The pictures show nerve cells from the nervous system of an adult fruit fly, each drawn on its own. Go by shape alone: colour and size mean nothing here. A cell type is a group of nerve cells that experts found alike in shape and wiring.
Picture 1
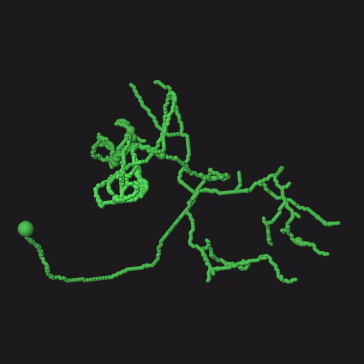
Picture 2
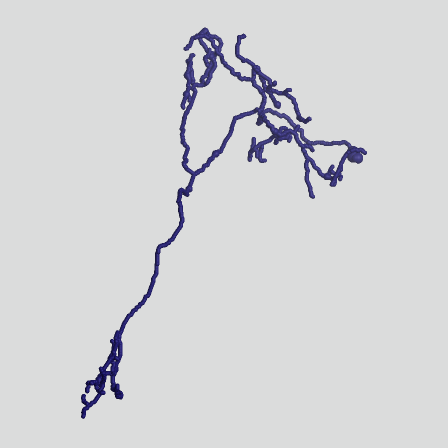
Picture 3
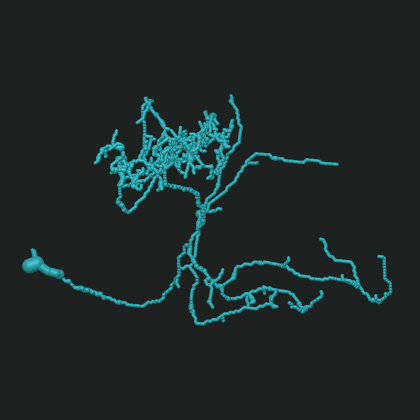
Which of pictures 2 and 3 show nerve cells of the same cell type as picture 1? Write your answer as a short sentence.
Picture 2 is of the same cell type.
